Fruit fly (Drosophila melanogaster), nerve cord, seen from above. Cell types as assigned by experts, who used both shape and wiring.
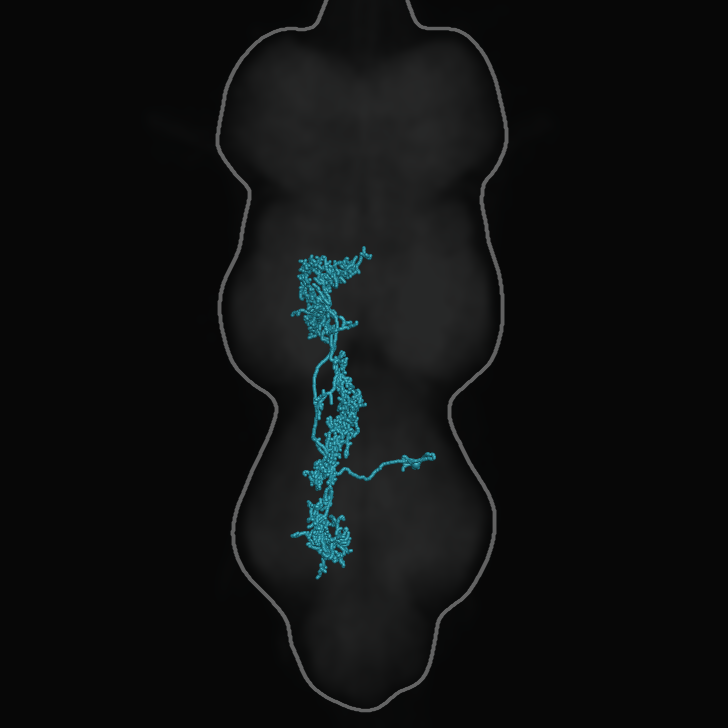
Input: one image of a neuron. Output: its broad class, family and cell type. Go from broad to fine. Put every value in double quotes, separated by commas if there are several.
"nerve-cord intrinsic neuron", "hemilineage 09B", "IN09B022"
